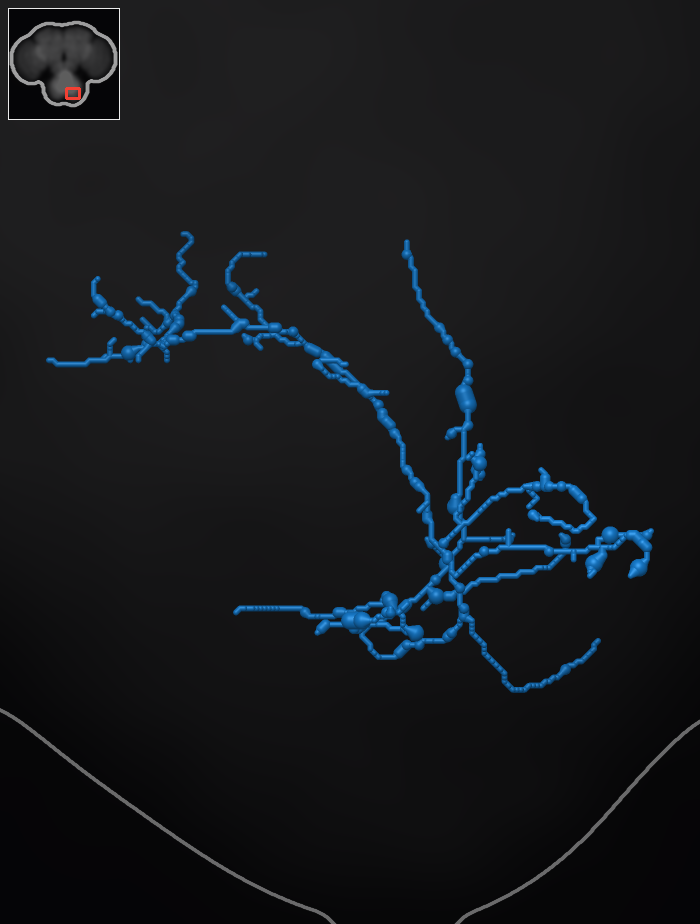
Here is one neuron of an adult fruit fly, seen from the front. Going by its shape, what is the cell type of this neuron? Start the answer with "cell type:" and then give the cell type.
cell type: IN01B095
